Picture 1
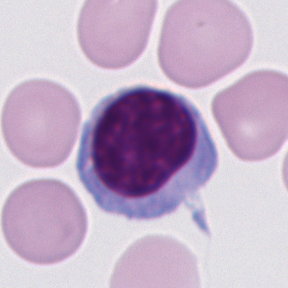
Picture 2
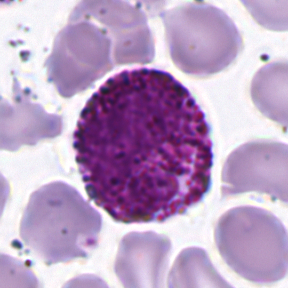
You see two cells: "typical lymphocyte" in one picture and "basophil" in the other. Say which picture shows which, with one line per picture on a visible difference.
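Picture 1 is a typical lymphocyte. No granules are visible in the cytoplasm.
Picture 2 is a basophil. The cell is densely packed with coarse granules.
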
